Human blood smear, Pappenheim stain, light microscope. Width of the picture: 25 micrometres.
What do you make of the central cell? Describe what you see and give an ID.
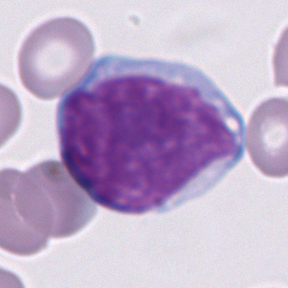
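Off-centre to the left sits the nucleus; cytoplasm forms a wider band along the upper and right sides than the left. The cytoplasm is pale blue, with a slightly deeper blue line at the edge, and a small clear vacuole sits at the nucleus's right tip. The cell measures about 17 by 14 micrometres, the nucleus about 15 by 12 micrometres, filling about 70% of the cell's area. It's a myeloblast.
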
